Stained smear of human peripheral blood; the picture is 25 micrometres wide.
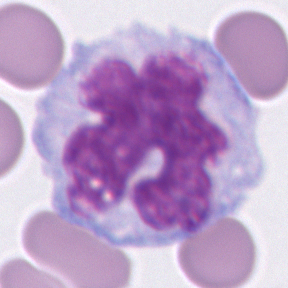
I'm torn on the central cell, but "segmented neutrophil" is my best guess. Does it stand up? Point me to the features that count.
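The pale grey-blue cytoplasm settles it.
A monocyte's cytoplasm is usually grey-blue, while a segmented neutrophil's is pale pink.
So this one is a monocyte, not a segmented neutrophil. Its nuclear lobes are joined by broad bands rather than thin threads. The outline is roughly round, with a slightly irregular, frayed edge. No coarse granules show in the cytoplasm, and a few tiny bright white specks sit on the lower left part of the nucleus.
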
